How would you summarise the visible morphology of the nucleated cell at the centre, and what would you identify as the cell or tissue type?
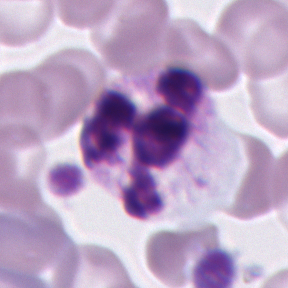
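Nucleus split into several separate lobes, placed toward the left. Wider band of cytoplasm on the right. Chromatin dark purple, densely clumped. No nucleoli visible. Central nucleated cell: segmented neutrophil.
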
